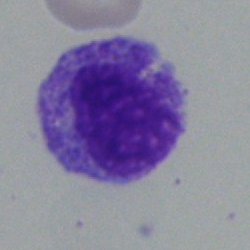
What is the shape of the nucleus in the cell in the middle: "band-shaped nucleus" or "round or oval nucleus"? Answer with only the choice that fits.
Round or oval nucleus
